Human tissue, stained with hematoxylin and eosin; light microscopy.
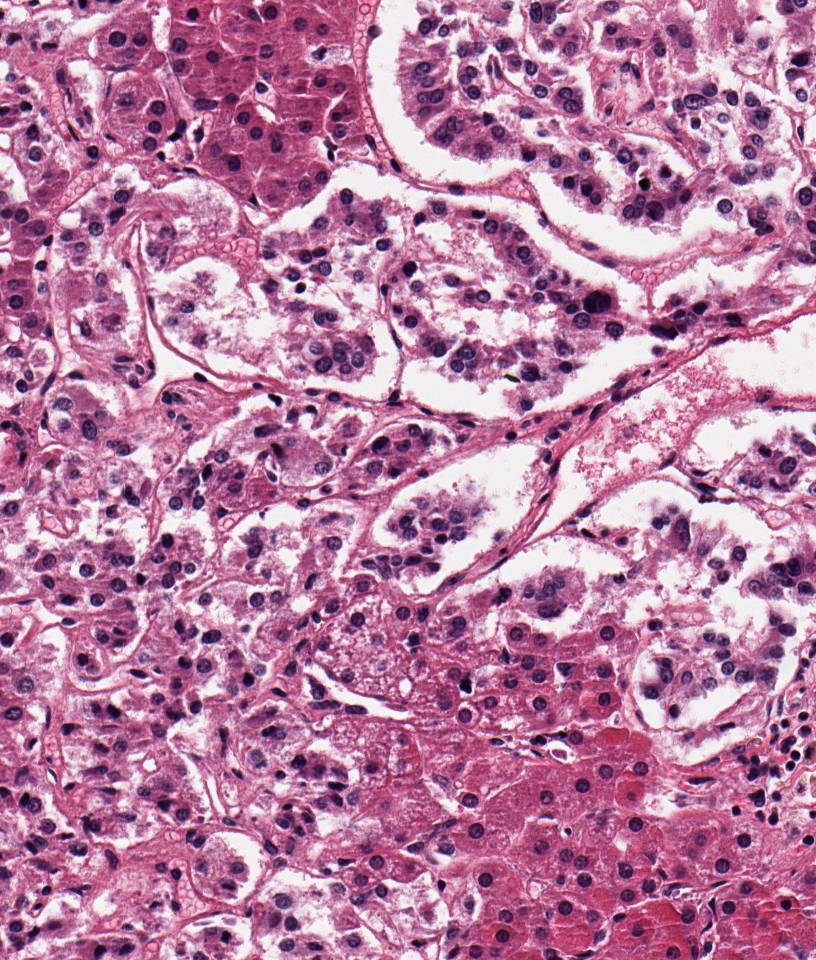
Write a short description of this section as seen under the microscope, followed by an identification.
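Layout first: nests and branching clusters of pale cells occupy the upper right and centre, and solid sheets of deep pink cells lie at the bottom right and top left. The pale cells have clear to finely vacuolated, wispy cytoplasm. The deep pink cells at the bottom right are polygonal, with abundant granular eosinophilic cytoplasm and single round central nuclei. Fat cells are absent. This is adrenal gland.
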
